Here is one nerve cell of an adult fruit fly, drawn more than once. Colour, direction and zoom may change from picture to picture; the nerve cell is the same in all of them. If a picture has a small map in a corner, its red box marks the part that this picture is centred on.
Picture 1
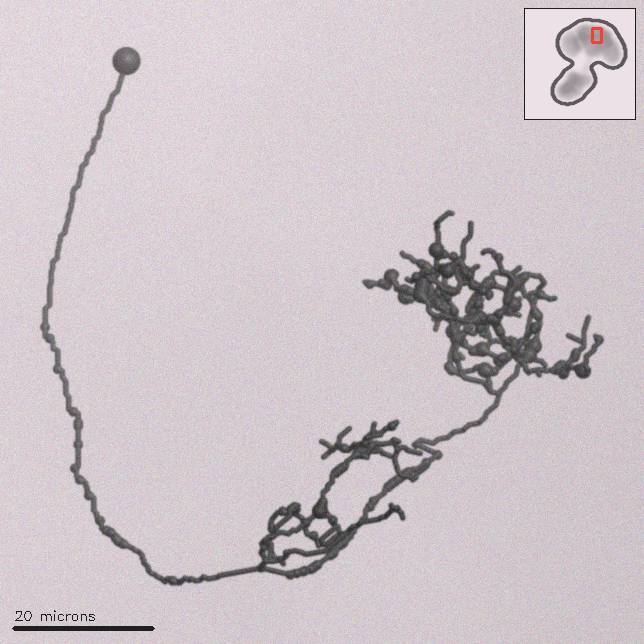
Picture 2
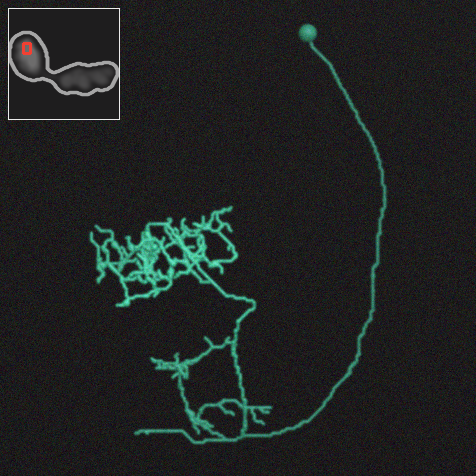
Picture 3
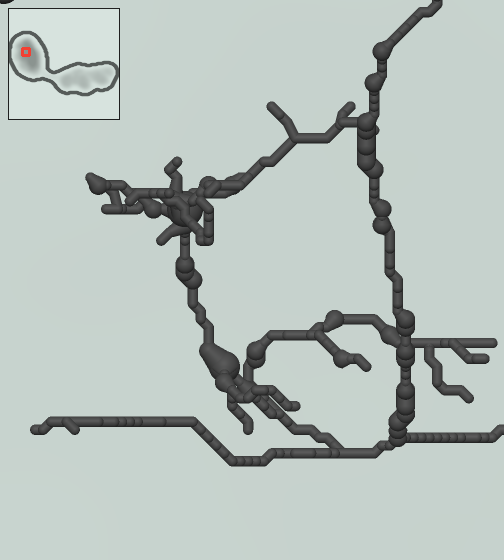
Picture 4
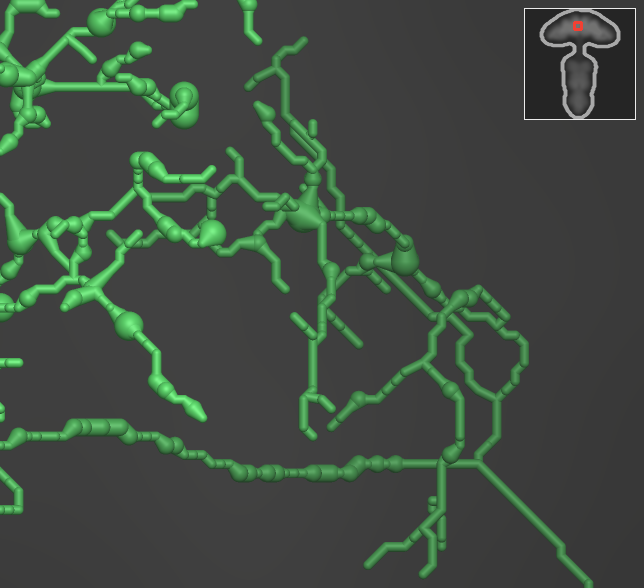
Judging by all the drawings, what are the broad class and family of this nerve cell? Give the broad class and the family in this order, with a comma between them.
central-brain intrinsic neuron, class CX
